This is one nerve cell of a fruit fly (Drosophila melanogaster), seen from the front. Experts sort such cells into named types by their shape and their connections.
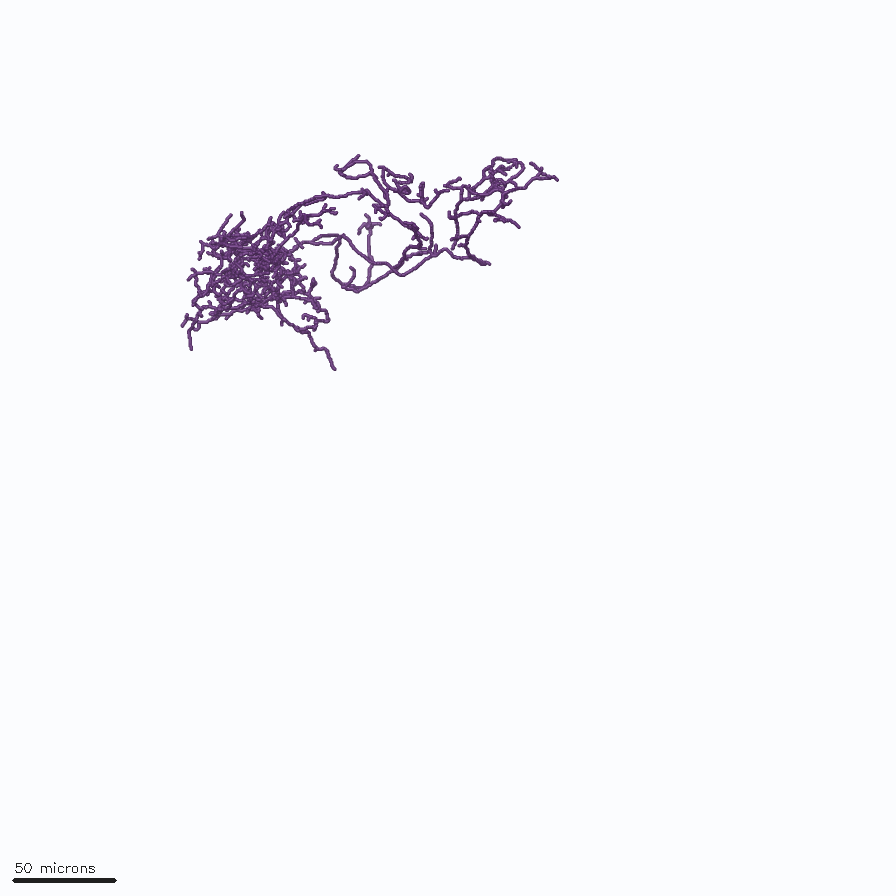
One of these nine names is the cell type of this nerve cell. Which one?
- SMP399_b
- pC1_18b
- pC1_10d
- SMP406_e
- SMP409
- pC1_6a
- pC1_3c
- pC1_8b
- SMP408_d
pC1_18b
